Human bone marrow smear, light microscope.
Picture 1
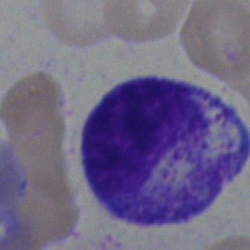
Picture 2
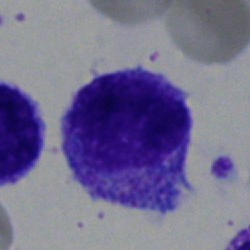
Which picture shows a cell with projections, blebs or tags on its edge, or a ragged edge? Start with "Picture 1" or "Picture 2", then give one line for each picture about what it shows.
Picture 2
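In picture 1: The cell has a round, smooth outline.
In picture 2: The cell outline is roughly round apart from a small pointed tag at the lower right.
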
